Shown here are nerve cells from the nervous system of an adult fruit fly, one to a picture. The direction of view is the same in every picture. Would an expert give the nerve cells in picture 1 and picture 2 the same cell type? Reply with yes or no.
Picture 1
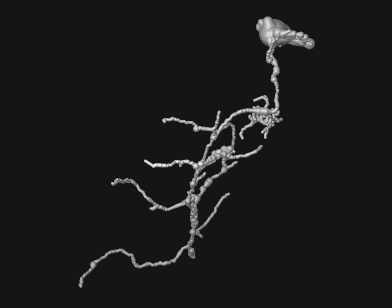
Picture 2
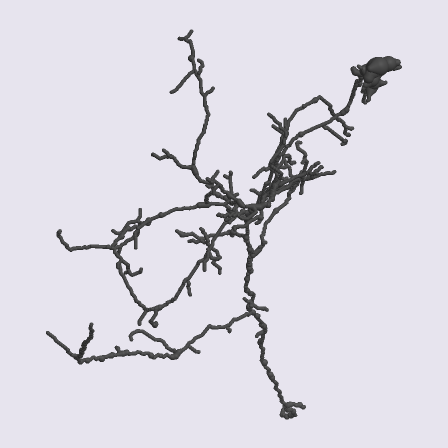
yes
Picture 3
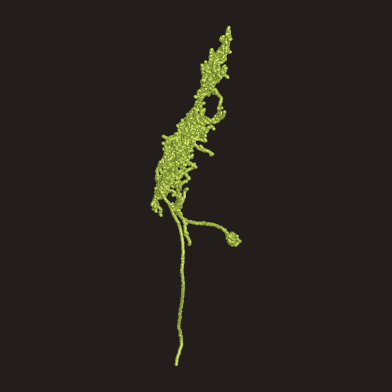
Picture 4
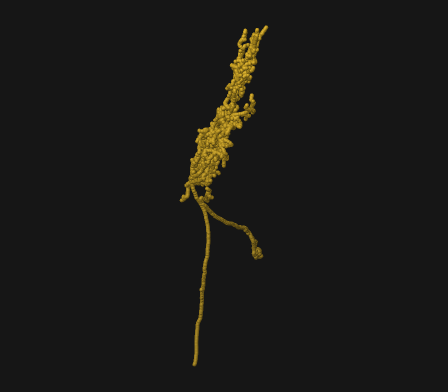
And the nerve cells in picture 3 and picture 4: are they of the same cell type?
yes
